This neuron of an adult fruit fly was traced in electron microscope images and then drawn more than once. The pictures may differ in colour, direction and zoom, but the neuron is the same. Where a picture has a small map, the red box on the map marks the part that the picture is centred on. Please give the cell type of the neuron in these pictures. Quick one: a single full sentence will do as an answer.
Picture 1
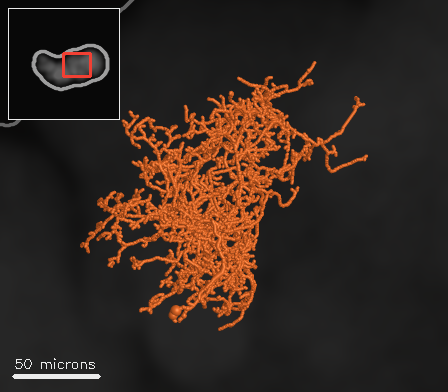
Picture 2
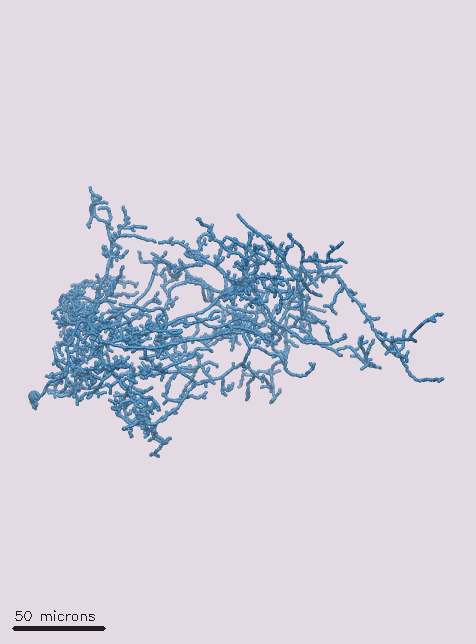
The cell type to which this neuron belongs is AVLP280.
